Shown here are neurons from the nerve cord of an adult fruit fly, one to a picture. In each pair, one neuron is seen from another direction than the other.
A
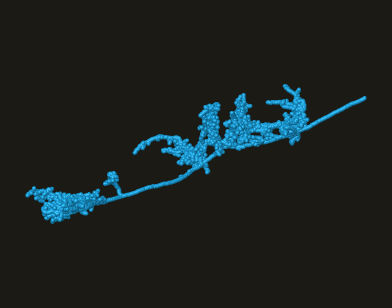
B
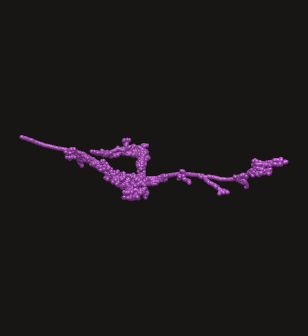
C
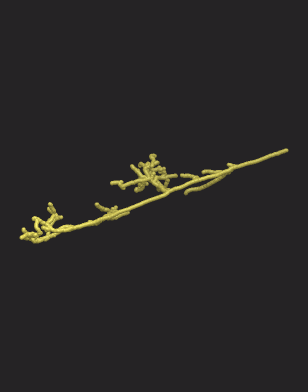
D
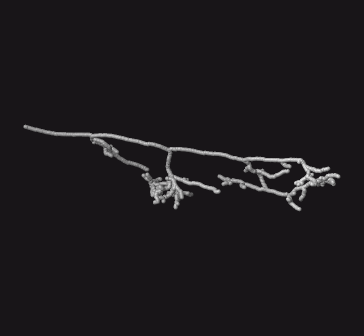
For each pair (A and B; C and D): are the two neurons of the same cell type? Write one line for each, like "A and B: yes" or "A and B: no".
A and B: no
C and D: yes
